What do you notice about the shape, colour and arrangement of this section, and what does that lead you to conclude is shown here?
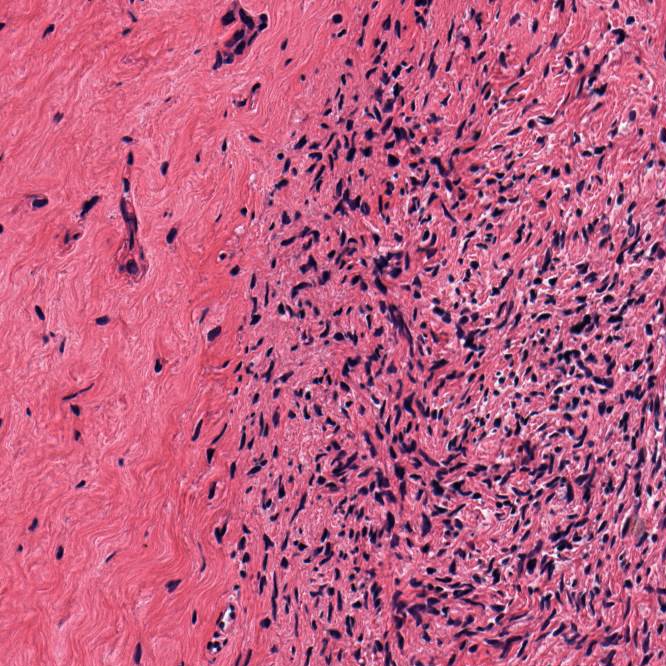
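On the left, collagen forms dense pink bundles with a wavy course. The cellular zone is crowded with spindle-shaped cells: scant cytoplasm, indistinct cell borders, elongated darkly stained nuclei. In the right half many of those nuclei are curved or wavy. This section is ovary.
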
